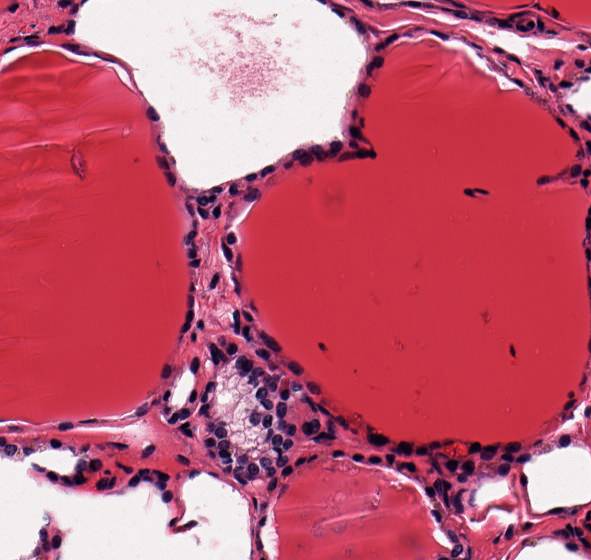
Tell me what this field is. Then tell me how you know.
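Thyroid follicle, I think: a few large rounded follicles, packed close, with only thin partitions between.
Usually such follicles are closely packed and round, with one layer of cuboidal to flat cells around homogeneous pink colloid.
Here, deep pink-red colloid fills those on the left and right, each lined by a single flattened layer. The top centre one is mostly empty.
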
